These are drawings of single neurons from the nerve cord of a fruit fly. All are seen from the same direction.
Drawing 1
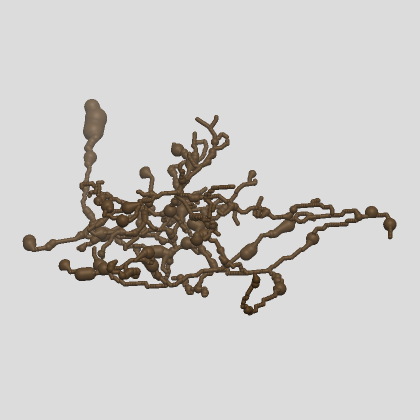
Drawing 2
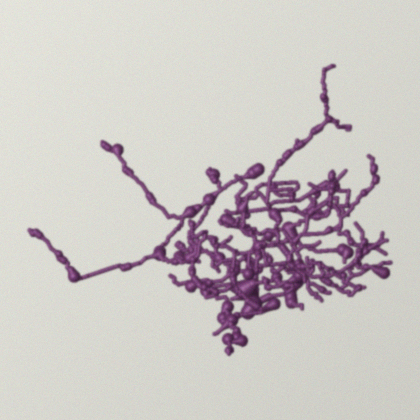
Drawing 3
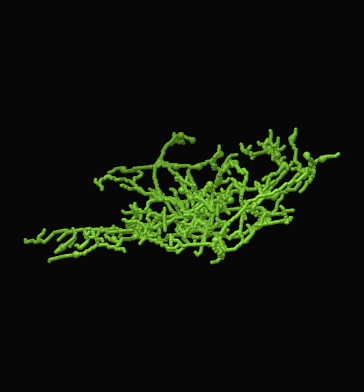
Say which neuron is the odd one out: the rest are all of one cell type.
Drawing 3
